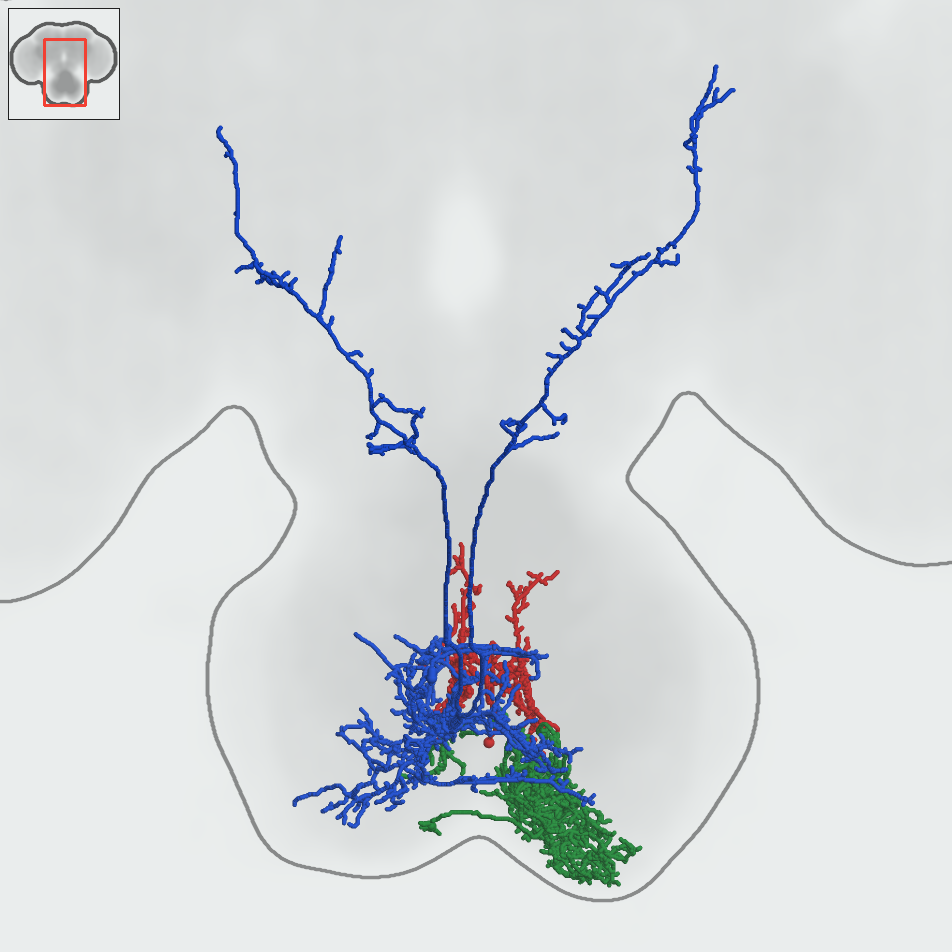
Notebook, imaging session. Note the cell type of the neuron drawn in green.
IN13B021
